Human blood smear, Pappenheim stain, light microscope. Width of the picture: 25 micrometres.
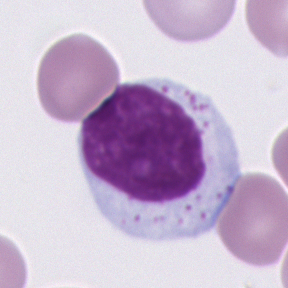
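Large granular lymphocyte, the nucleated cell at the centre of this peripheral blood smear. It's about 14 micrometres across, and its oval nucleus, about 11 by 9 micrometres, has no indentation or lobes. That nucleus takes up about 50% of the cell's area and sits toward the upper left. Its chromatin is dark purple and coarsely clumped, against pale blue cytoplasm. The granules are sparse enough that you can count them one by one.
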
